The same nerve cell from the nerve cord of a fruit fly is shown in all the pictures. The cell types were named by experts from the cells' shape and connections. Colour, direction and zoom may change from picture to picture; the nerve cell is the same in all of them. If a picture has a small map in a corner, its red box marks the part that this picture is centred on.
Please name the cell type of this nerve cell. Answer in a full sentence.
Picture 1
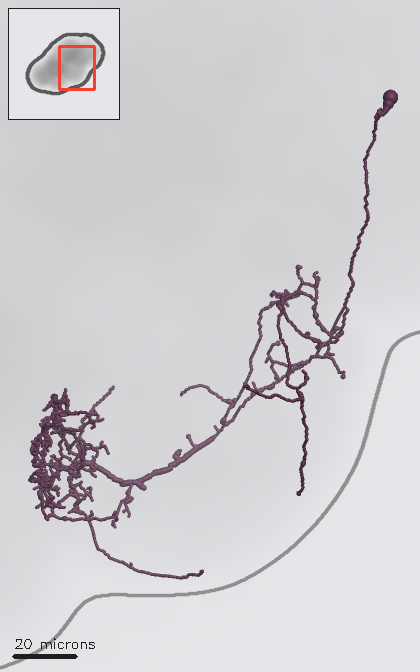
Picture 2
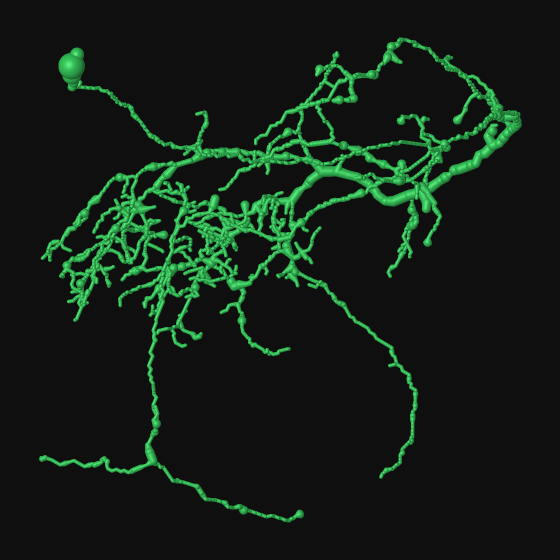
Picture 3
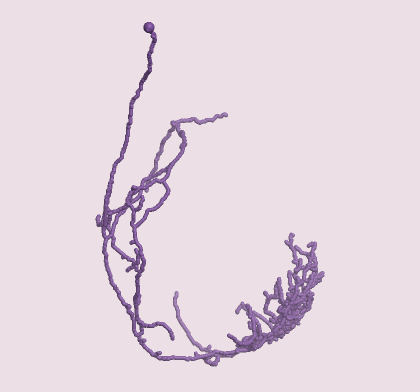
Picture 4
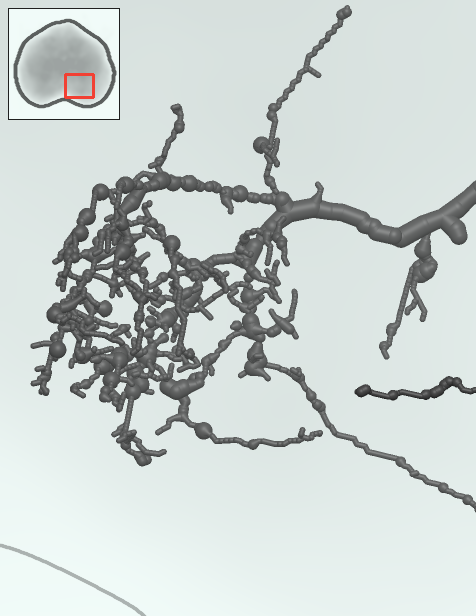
The cell type is IN17A079.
